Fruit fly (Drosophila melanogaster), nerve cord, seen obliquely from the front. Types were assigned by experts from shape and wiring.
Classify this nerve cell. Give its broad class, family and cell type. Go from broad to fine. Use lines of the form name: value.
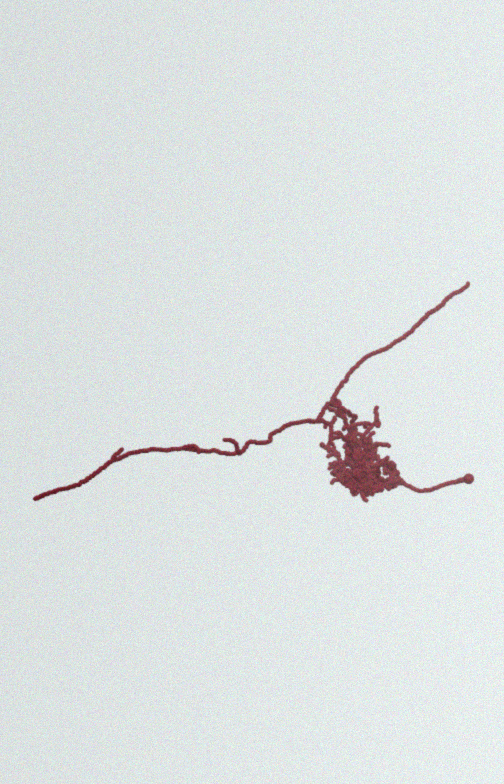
broad class: ascending neuron
family: hemilineage 01B
cell type: AN01B011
